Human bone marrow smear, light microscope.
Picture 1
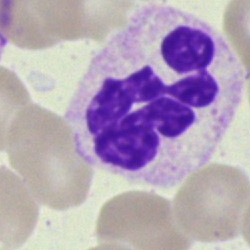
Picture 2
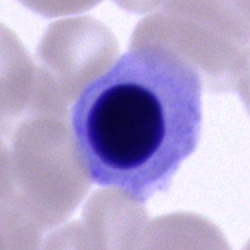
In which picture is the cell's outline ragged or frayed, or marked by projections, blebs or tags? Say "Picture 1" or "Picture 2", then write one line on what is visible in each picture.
Picture 2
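What picture 1 shows: The cell outline is roughly round and smooth.
What picture 2 shows: The cell outline is irregular, with small angular bumps along its edge.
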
